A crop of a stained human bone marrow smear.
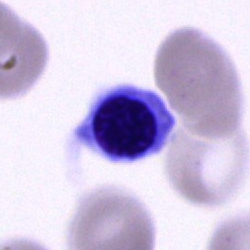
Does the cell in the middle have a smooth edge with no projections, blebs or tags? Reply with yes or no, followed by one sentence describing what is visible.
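No. The cytoplasm pushes out into small pointed projections on the left and right sides.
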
